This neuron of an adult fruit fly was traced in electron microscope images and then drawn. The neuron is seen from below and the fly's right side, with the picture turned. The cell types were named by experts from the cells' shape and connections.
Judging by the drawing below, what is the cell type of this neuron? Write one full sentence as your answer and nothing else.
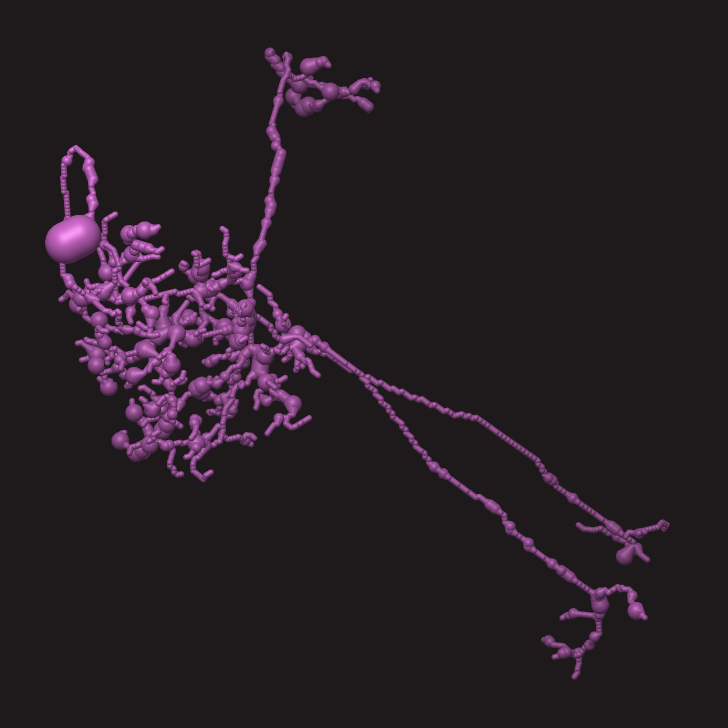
The cell type that this neuron has is Y11.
